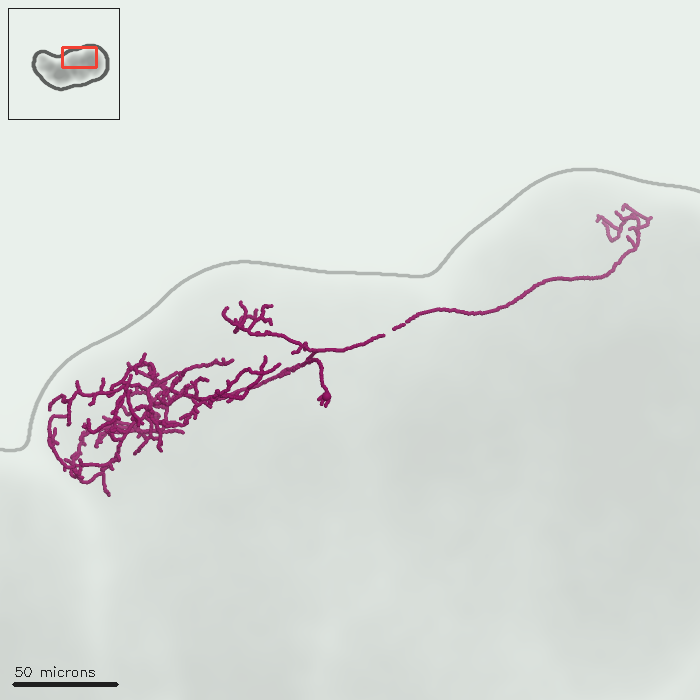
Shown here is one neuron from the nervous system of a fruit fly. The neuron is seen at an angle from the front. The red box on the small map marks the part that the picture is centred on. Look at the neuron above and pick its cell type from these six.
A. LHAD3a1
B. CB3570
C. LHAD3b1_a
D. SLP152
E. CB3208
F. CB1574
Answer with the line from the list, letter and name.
A. LHAD3a1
